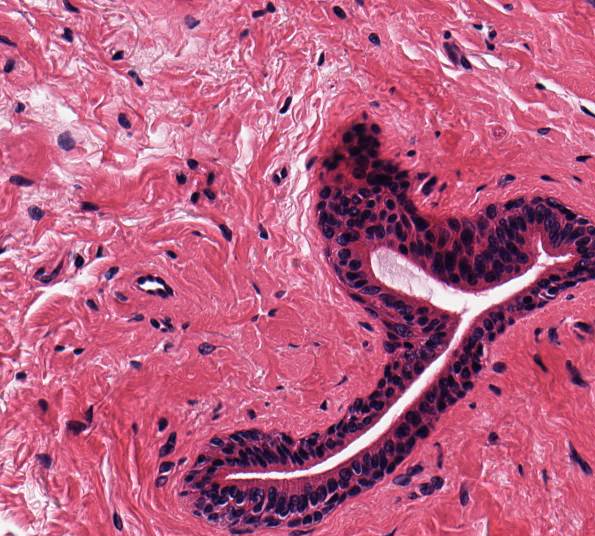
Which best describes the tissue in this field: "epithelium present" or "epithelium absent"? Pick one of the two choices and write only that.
Epithelium present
